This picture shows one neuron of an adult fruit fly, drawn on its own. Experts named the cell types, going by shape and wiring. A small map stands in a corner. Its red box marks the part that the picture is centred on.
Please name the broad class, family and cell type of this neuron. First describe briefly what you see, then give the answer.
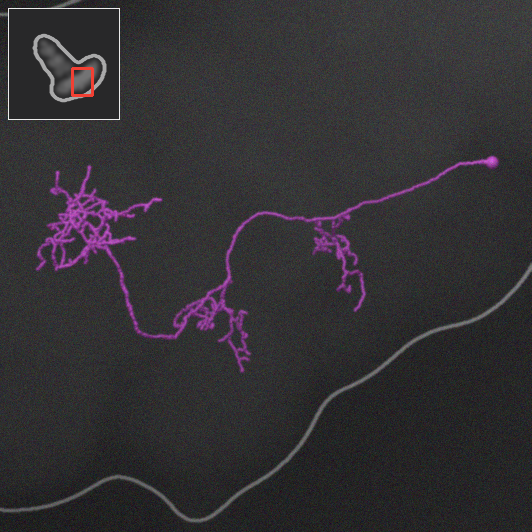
Dozens of branch ends can be seen. As drawn here it is wider than it is tall. This is a central-brain intrinsic neuron. Its family is hemilineage CREa1_ventral. Its cell type is mAL_m3b.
